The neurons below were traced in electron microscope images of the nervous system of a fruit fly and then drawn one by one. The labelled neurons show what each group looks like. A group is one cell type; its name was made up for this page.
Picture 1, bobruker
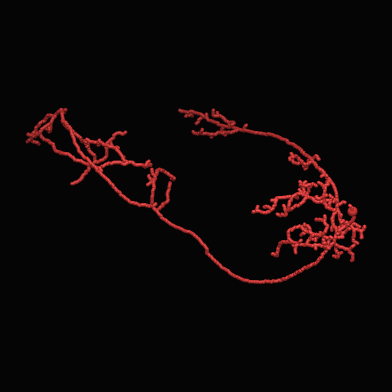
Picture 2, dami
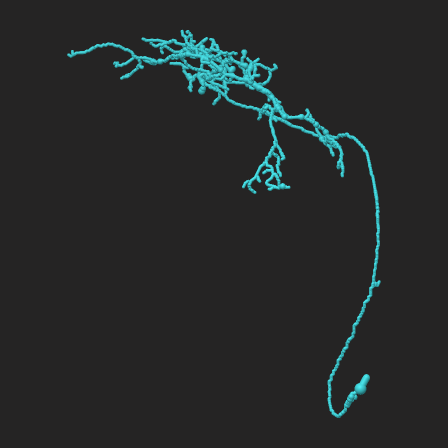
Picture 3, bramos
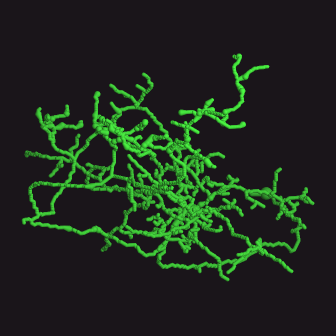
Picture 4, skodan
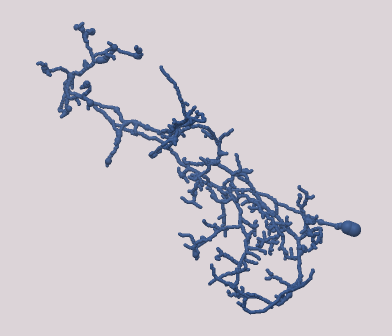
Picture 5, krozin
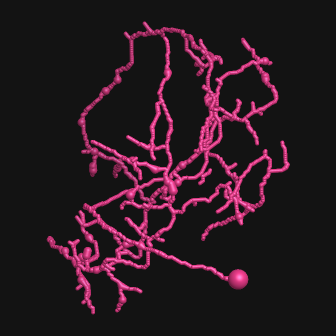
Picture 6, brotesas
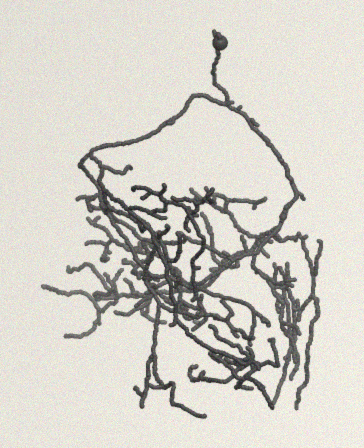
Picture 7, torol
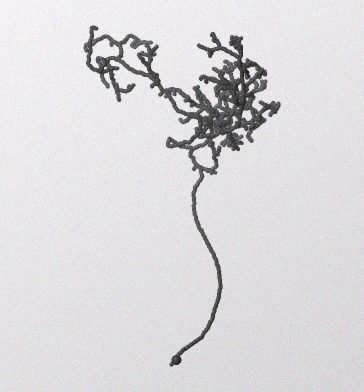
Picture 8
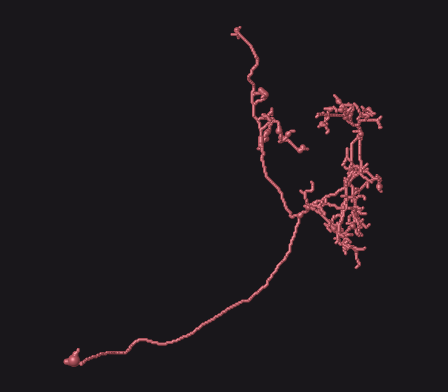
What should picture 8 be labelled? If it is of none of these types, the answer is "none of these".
none of these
